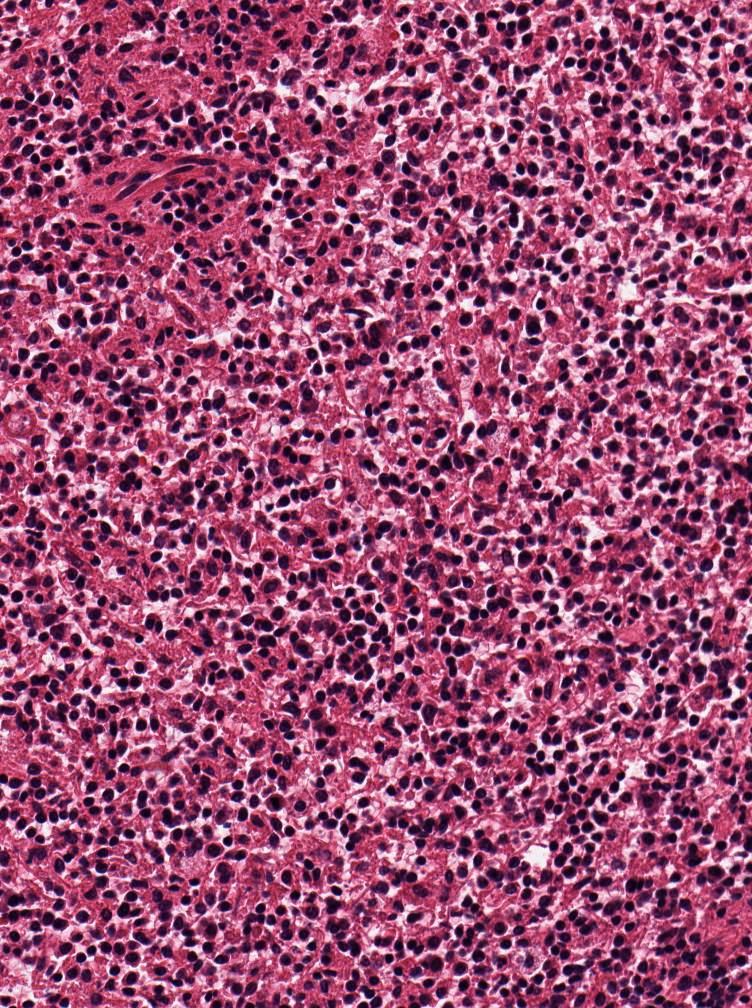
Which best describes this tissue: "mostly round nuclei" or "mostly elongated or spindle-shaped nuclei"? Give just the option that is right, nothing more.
Mostly round nuclei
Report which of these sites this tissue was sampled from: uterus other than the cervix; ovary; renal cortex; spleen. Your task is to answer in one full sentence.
The tissue sectioned for this slide came from the spleen.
